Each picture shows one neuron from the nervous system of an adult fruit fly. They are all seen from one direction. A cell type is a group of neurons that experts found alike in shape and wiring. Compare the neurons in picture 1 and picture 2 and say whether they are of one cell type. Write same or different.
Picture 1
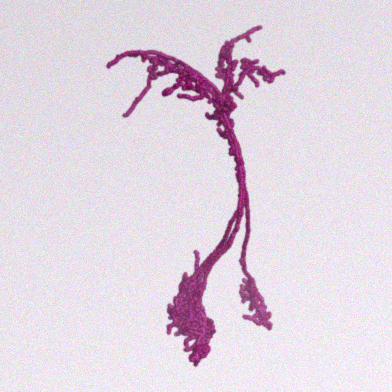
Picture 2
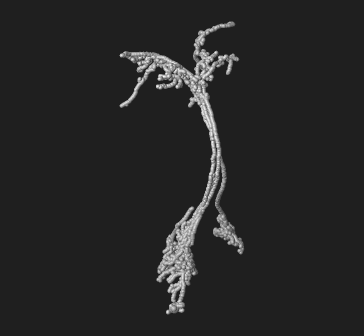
same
